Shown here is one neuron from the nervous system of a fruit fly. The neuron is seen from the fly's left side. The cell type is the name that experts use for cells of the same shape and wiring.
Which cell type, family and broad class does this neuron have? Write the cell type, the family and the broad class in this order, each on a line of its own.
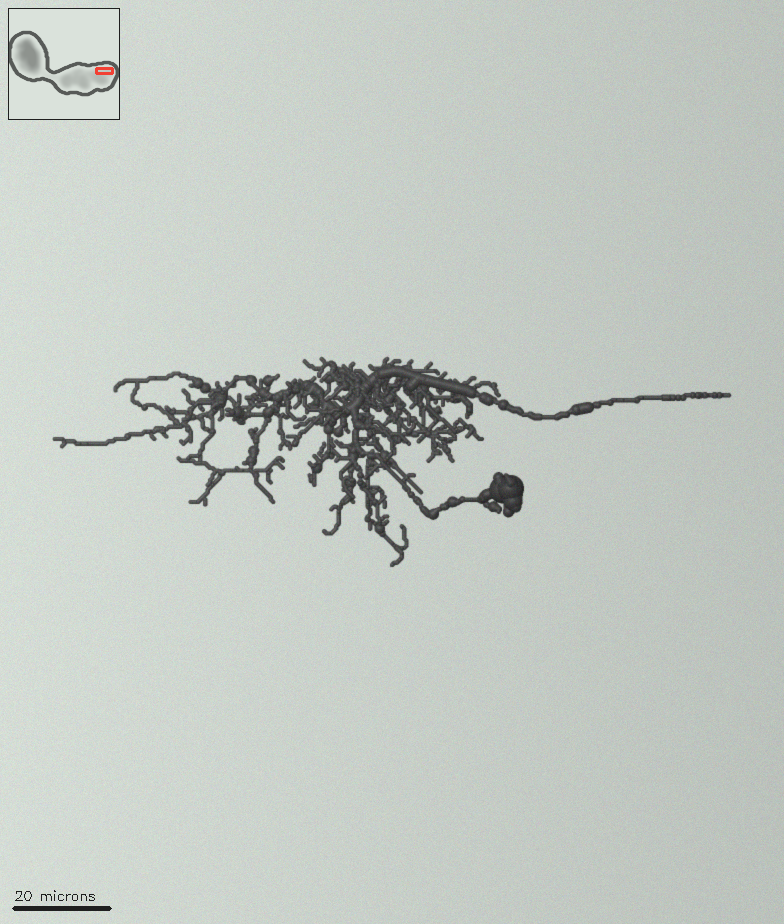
MNad01
MNad
motor neuron of the nerve cord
